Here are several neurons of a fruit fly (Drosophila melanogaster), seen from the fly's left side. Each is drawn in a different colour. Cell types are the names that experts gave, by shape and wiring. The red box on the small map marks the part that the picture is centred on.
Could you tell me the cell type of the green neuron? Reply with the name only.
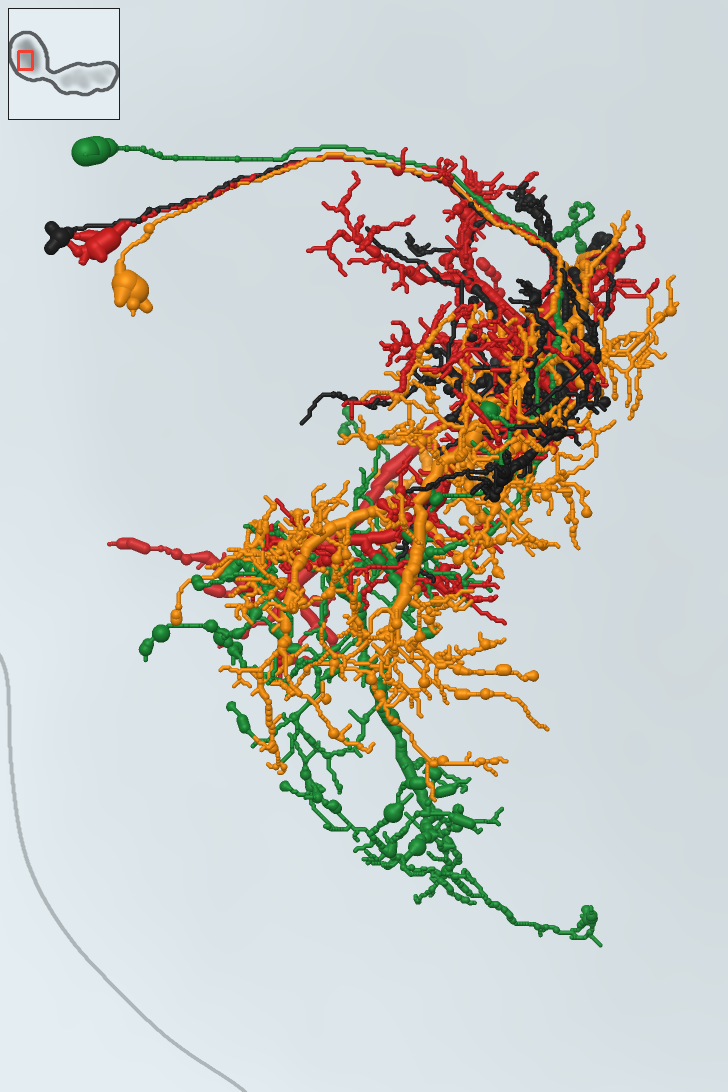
SAD014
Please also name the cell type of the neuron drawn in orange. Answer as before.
PVLP021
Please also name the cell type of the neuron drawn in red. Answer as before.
PVLP022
